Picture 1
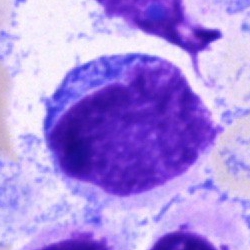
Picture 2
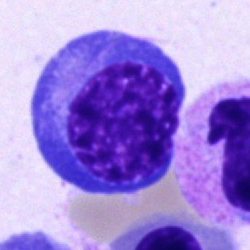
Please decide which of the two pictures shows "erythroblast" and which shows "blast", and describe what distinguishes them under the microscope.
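The blast is in picture 1, and the erythroblast is in picture 2. Start with the outlines: picture 1 is roughly round with a few blunt corners, and its edge at the upper left looks slightly frayed, while picture 2 is smooth and round. Now compare the chromatin: in picture 1 it is dense purple with fine paler speckles rather than coarse blocks, whereas in picture 2 it is coarse and clumped into dark blocks separated by paler spaces. In picture 1 the nucleus fills most of the cell. In picture 2, a paler zone of cytoplasm lies against the left side of the nucleus, and no granules are visible in the cytoplasm.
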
